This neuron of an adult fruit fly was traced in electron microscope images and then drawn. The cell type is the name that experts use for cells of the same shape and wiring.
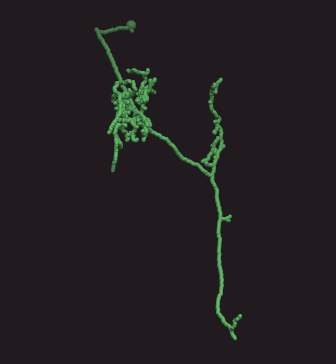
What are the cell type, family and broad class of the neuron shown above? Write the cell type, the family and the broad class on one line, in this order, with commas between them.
IN07B075, hemilineage 07B, nerve-cord intrinsic neuron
